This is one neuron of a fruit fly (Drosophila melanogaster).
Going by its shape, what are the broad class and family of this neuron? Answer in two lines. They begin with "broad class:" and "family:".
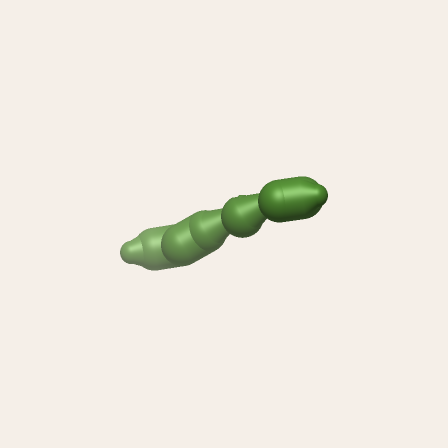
broad class: photoreceptor or other optic-lobe sensory neuron
family: class visual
